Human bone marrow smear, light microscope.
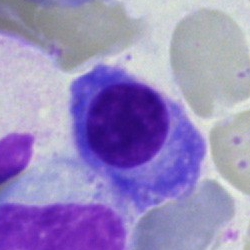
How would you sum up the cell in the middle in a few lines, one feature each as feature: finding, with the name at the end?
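Nucleus: off-centre, towards the upper left, I'd say
Nucleolus: none distinct that I can see
Cytoplasm: seems broadest to the right of and below the nucleus
Outline: irregular and angular, not smoothly round
Name: plasma cell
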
